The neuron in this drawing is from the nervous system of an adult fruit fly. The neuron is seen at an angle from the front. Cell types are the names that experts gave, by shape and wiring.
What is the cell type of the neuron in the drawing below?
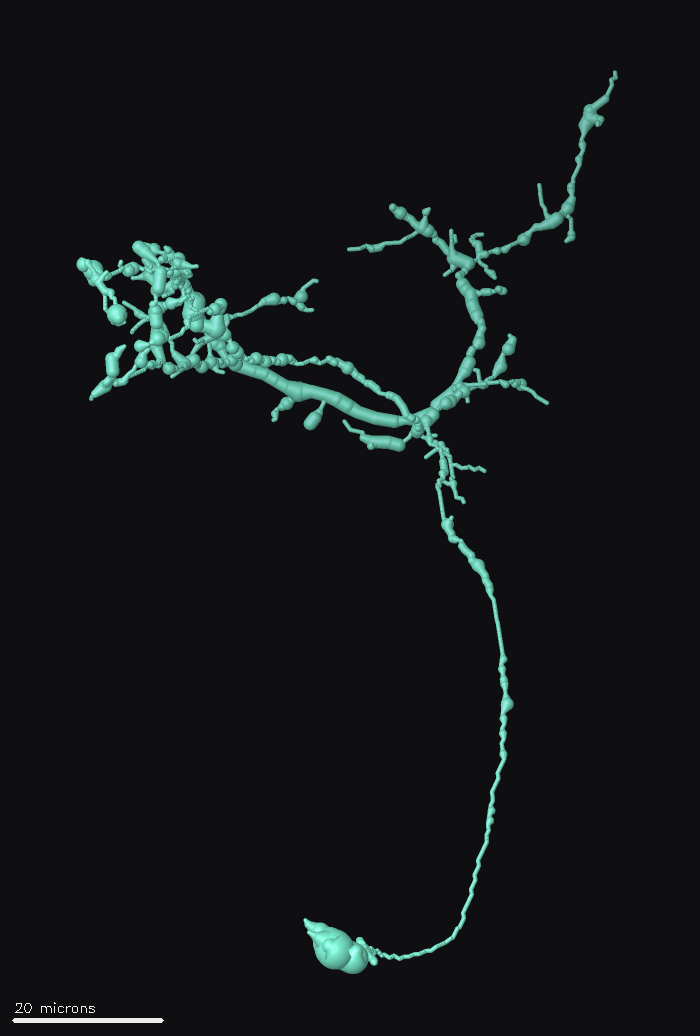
CB2380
